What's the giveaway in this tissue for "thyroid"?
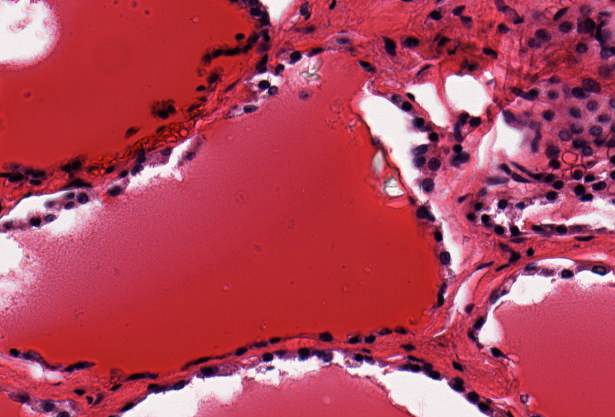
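This section is thyroid.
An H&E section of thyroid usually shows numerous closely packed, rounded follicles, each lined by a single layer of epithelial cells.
In keeping with this, most of the field is occupied by large colloid-filled follicles, the largest in the centre and left, each lined by a single layer of flattened cells with small dark nuclei.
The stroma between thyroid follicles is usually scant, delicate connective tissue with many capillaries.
Here, thin pink fibrous septa separate the follicles. In the upper right lies a crowded cluster of cells with round dark nuclei and pale pink cytoplasm.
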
